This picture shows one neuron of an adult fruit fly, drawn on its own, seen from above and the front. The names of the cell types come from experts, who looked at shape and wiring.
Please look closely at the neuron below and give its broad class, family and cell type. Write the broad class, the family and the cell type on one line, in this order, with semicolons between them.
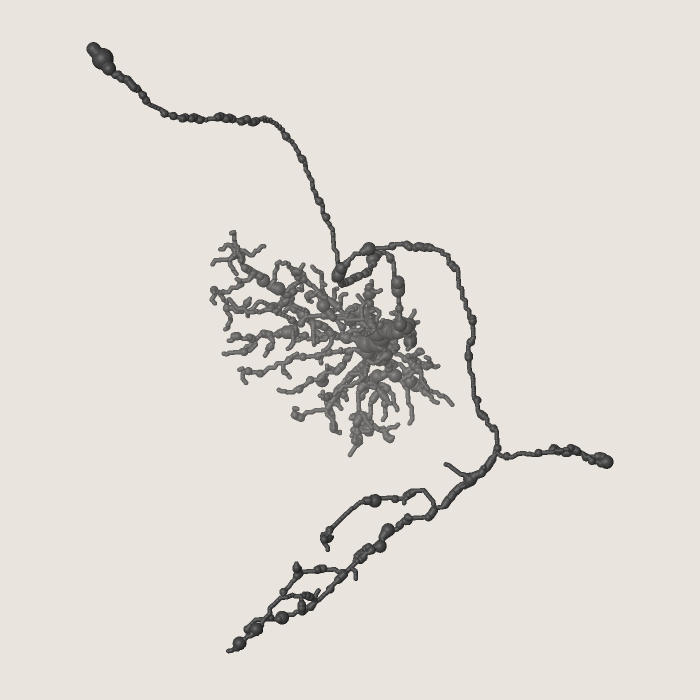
visual projection neuron; hemilineage VPNp3; LC11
